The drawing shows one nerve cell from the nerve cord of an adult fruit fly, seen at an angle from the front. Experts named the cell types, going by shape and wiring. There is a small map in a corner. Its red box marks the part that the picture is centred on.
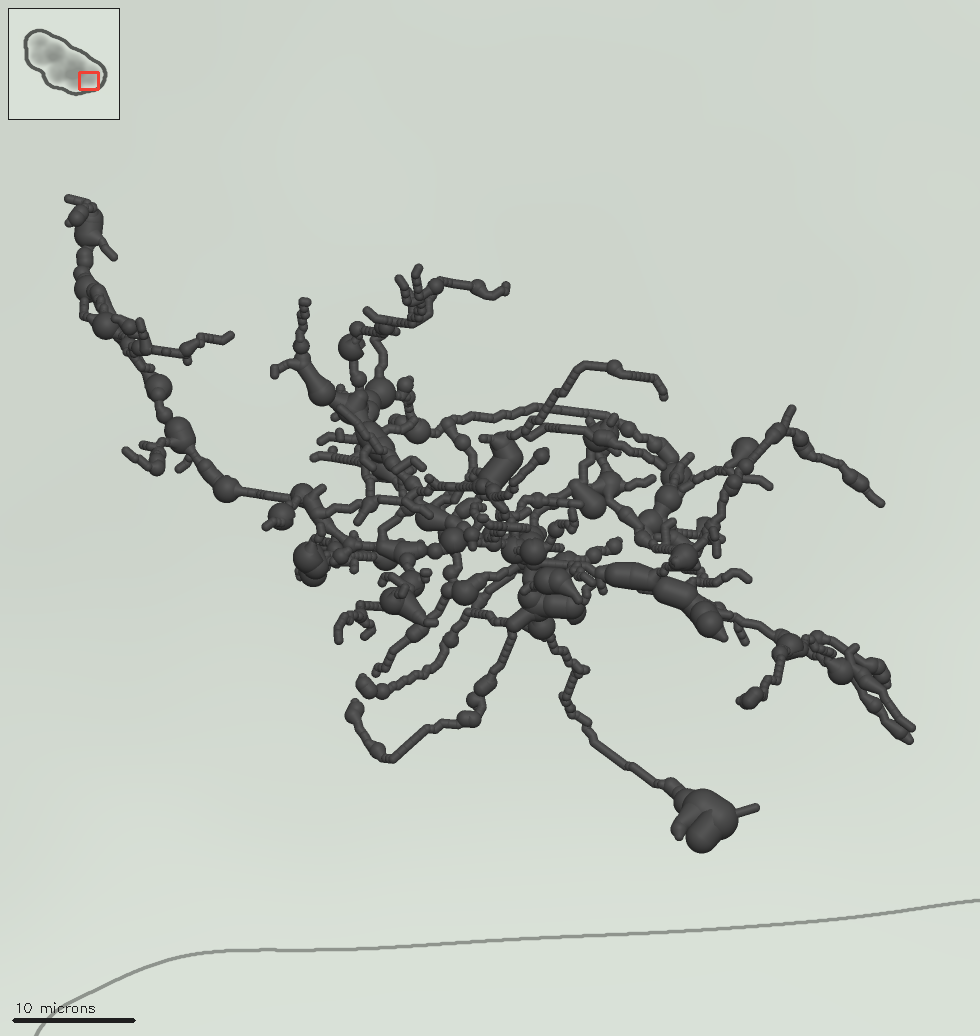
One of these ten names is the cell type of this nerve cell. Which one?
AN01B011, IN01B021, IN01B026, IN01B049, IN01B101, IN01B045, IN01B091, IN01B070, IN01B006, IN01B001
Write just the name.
IN01B049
